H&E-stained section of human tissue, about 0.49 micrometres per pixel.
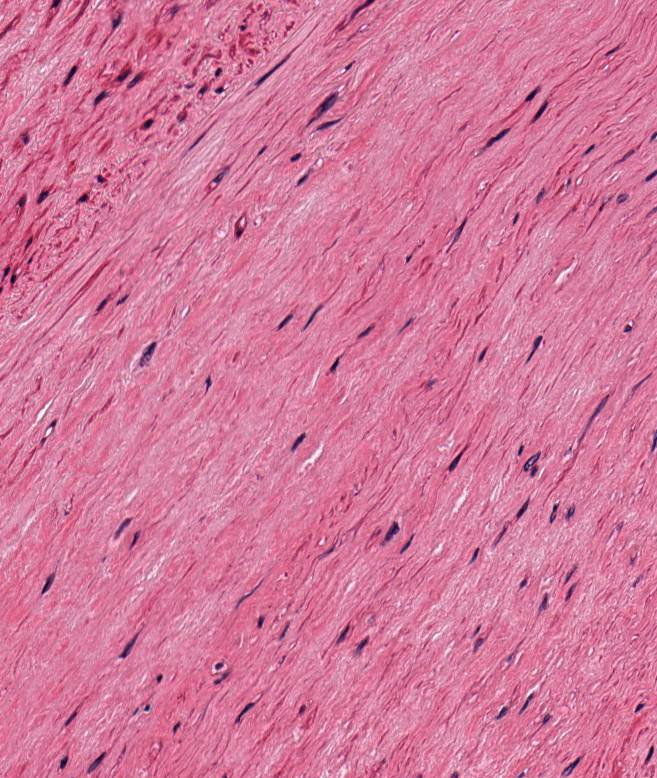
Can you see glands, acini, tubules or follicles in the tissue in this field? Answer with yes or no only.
No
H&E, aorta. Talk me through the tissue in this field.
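First, the fibres are pink and finely wavy. Next, the nuclei are slender, elongated and dark, aligned parallel to the fibres. In number, they are sparse and widely spaced between the fibres. Finally, no distinct cytoplasm or cell border can be separated from the surrounding fibres.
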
